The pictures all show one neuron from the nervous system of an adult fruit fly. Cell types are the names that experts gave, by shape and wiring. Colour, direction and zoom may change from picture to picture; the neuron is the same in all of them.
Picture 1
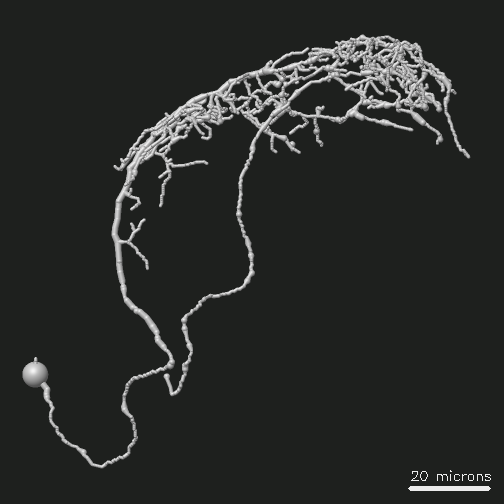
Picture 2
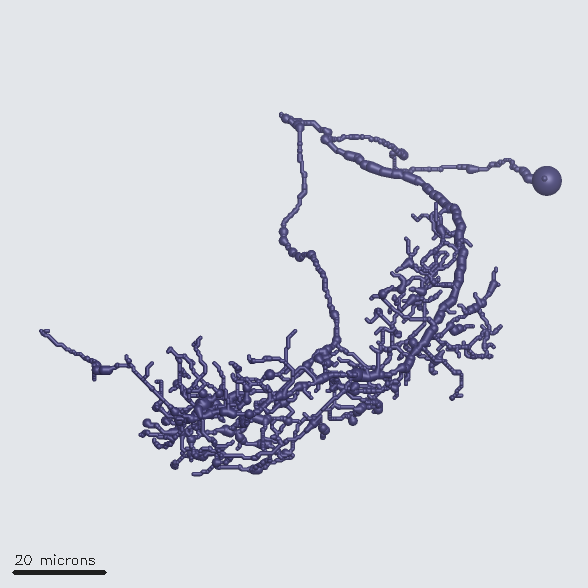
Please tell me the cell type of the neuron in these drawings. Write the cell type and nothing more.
SLP458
